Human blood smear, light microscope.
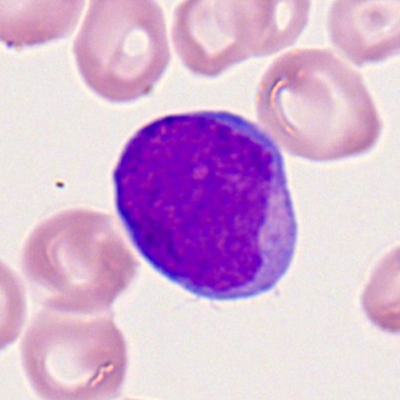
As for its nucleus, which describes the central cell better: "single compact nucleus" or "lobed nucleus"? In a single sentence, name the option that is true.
Within the cell, the nucleus is one undivided, compact round, oval or kidney-shaped mass.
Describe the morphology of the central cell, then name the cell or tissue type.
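The nucleus occupies most of the cell, and the small amount of cytoplasm forms a crescent chiefly along the right side. Neither coarse granules nor vacuoles are seen in the cytoplasm. The cell in question is a myeloblast.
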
